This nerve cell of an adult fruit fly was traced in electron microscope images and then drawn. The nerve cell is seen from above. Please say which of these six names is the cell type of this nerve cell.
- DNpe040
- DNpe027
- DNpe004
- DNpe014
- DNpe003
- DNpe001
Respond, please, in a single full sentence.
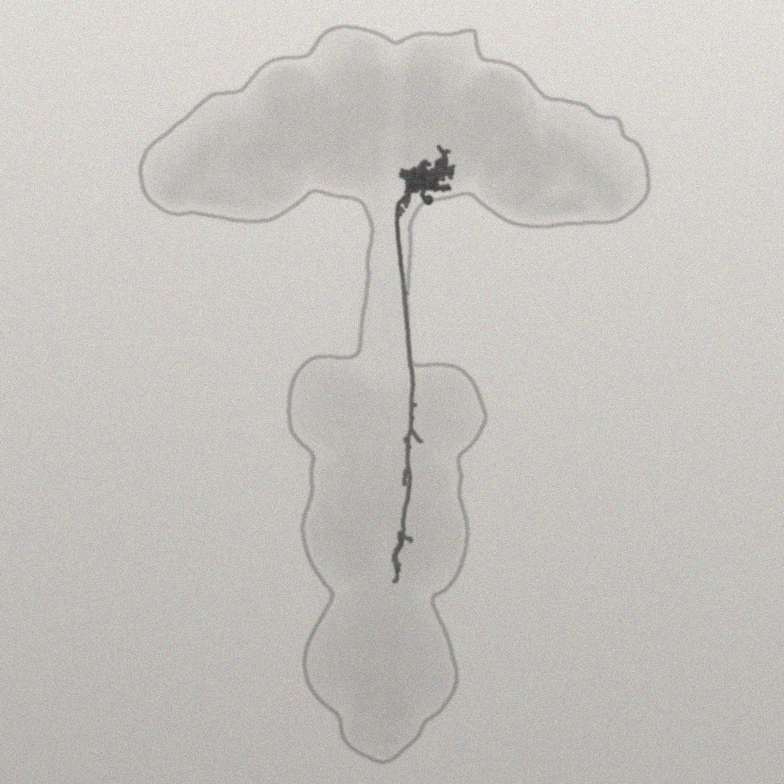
The cell type name for this nerve cell is DNpe004.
